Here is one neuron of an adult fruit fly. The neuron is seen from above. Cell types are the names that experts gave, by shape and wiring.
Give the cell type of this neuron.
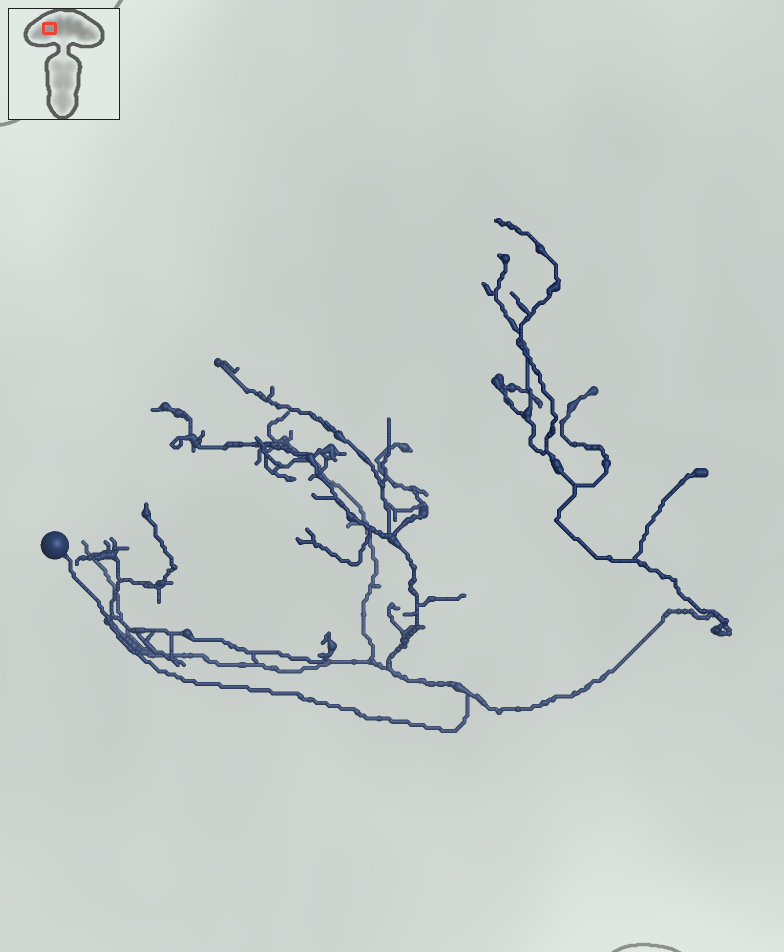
CB1879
